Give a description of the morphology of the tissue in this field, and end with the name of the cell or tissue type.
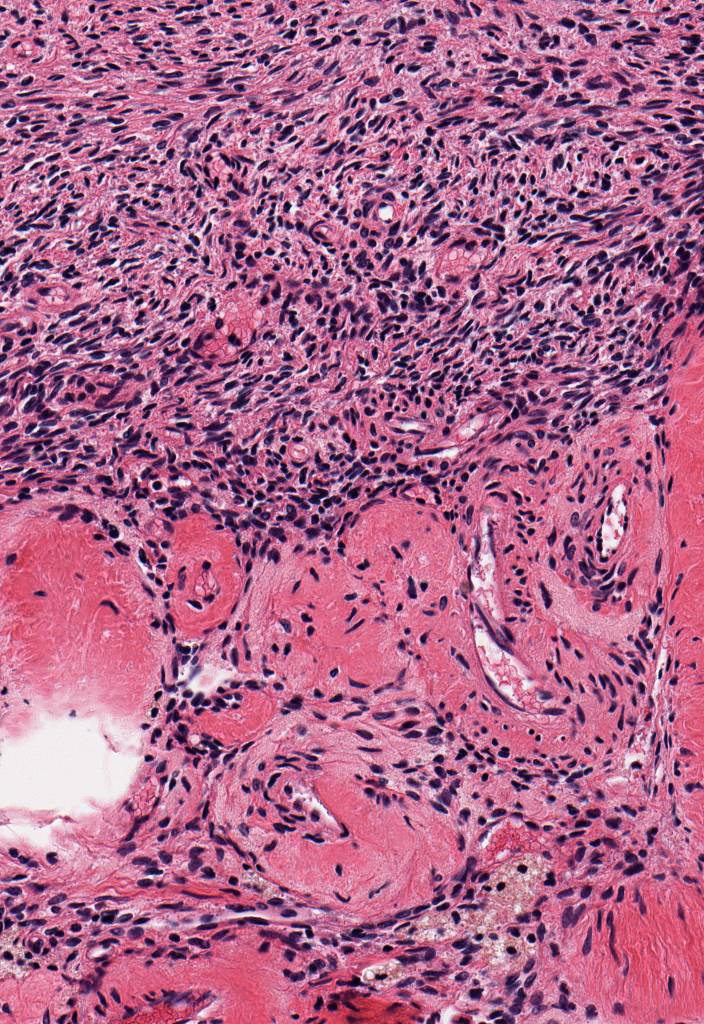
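Point one, layout: a densely cellular spindle-cell area occupies the upper half, rounded pink nodules the lower half. Point two: above, dark elongated spindle-shaped nuclei lie closely packed. Point three: small clusters of pale cells with finely vacuolated cytoplasm sit among those spindle cells. Point four: the nodules below are dense, glassy, deep-pink collagen with sparse spindle nuclei. This is ovary.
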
